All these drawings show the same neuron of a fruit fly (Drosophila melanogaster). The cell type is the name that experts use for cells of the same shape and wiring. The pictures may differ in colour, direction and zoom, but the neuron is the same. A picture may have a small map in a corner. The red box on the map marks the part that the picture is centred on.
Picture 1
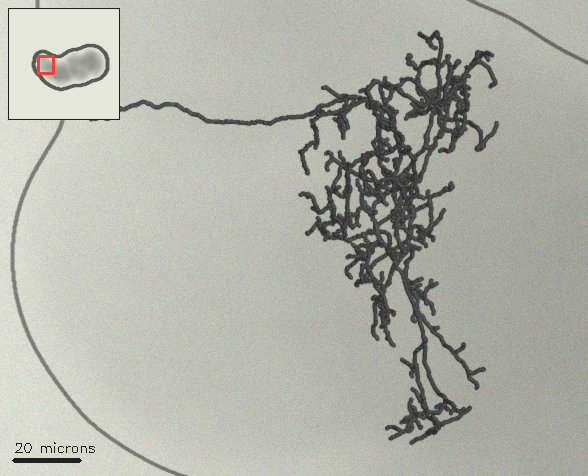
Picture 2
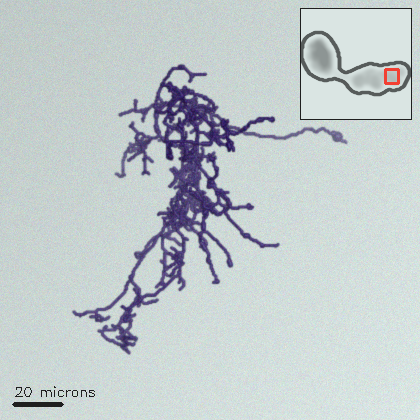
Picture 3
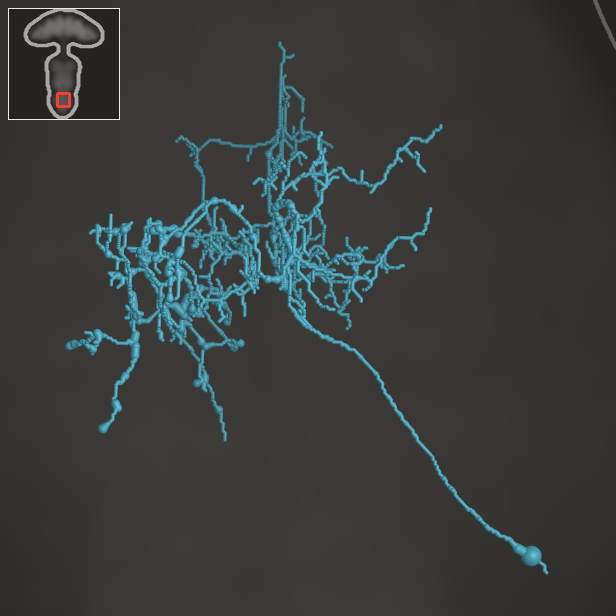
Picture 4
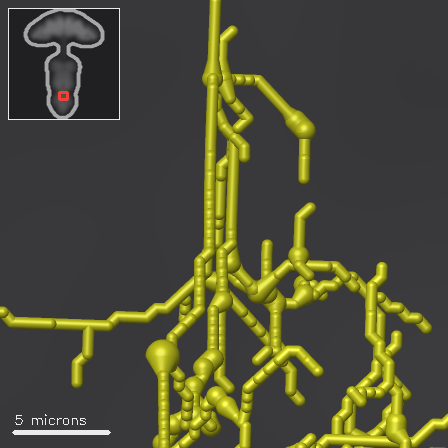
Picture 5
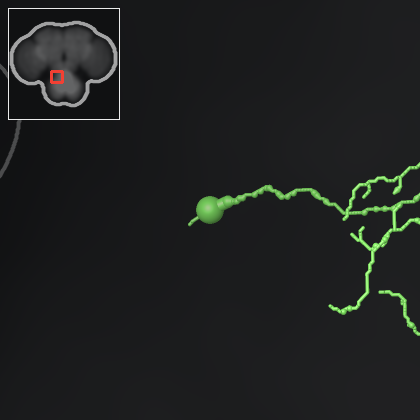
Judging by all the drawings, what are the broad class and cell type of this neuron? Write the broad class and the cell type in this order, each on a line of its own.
nerve-cord intrinsic neuron
INXXX359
